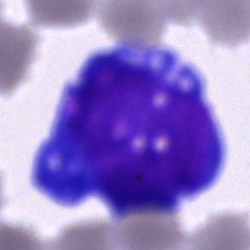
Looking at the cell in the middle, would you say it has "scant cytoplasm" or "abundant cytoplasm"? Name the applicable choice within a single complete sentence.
In this cell, the cytoplasm is scant.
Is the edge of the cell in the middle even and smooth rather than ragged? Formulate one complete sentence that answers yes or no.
No, the outline of the cell is rough.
